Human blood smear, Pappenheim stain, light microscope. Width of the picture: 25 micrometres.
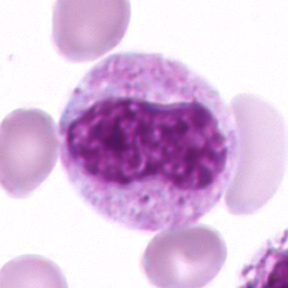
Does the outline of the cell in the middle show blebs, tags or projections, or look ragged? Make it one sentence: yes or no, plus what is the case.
No, the outline of the cell is not ragged or frayed; it is smooth.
